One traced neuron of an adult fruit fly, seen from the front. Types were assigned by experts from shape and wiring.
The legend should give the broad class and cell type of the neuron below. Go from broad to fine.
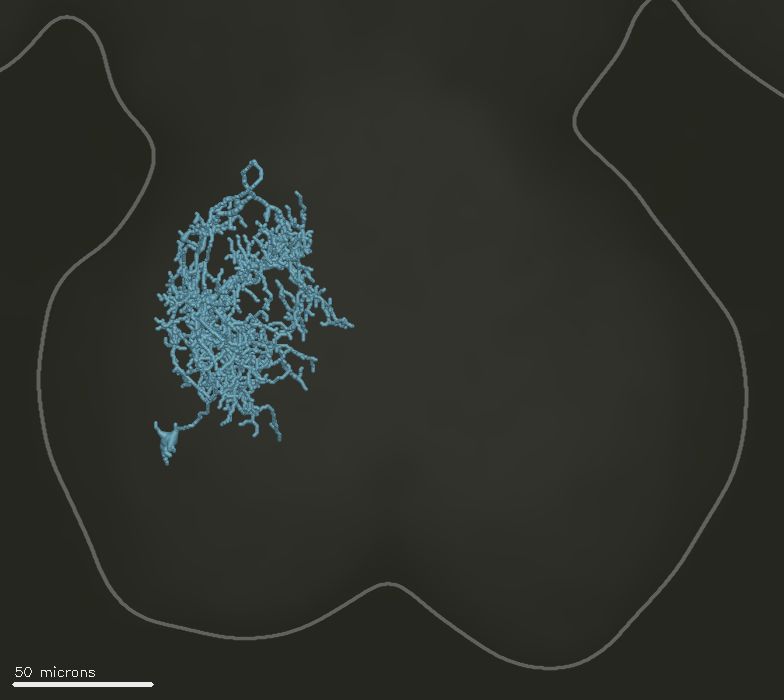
nerve-cord intrinsic neuron; INXXX466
